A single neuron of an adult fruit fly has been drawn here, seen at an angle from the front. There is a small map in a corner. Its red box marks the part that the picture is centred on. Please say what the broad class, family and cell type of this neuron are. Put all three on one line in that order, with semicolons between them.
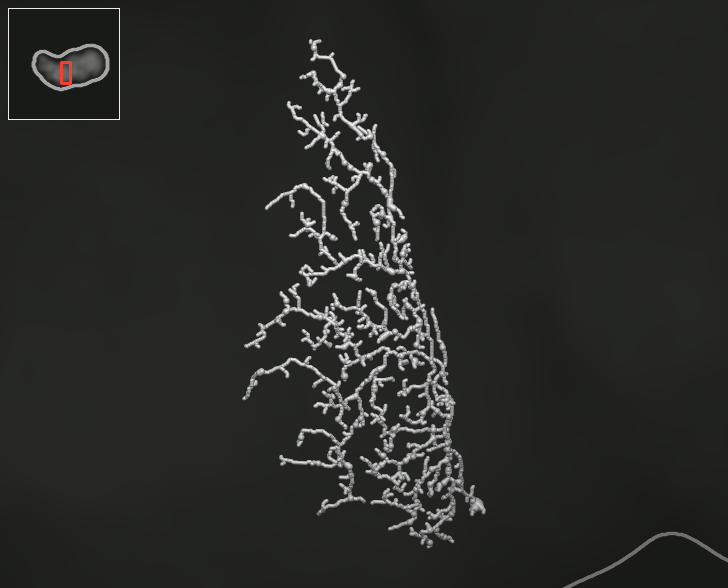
optic-lobe intrinsic neuron; Cm; Cm11b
